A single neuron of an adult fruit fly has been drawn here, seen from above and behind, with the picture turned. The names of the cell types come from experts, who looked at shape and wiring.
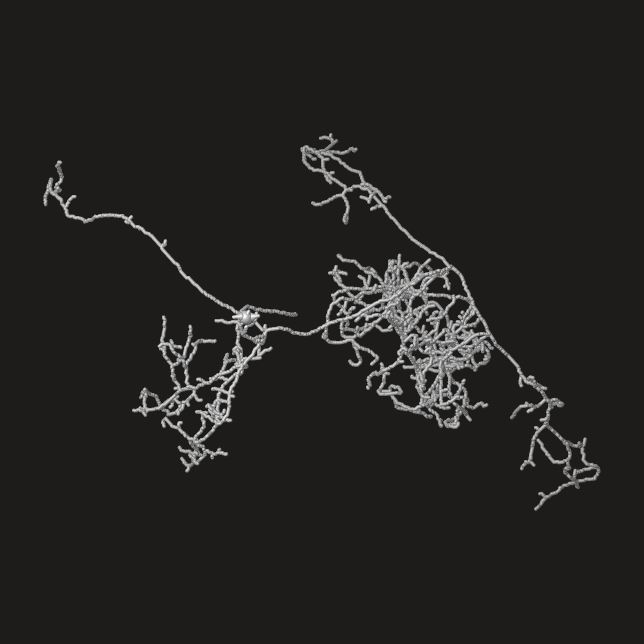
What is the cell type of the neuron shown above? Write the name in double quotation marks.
"ExR5"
